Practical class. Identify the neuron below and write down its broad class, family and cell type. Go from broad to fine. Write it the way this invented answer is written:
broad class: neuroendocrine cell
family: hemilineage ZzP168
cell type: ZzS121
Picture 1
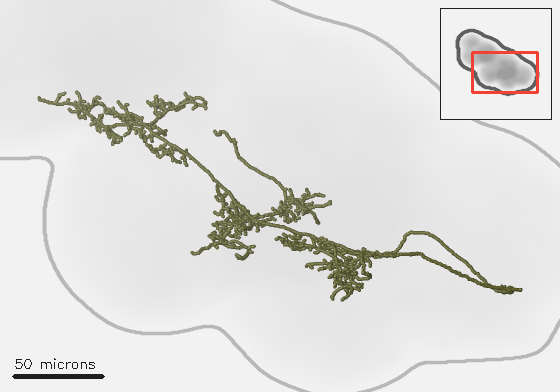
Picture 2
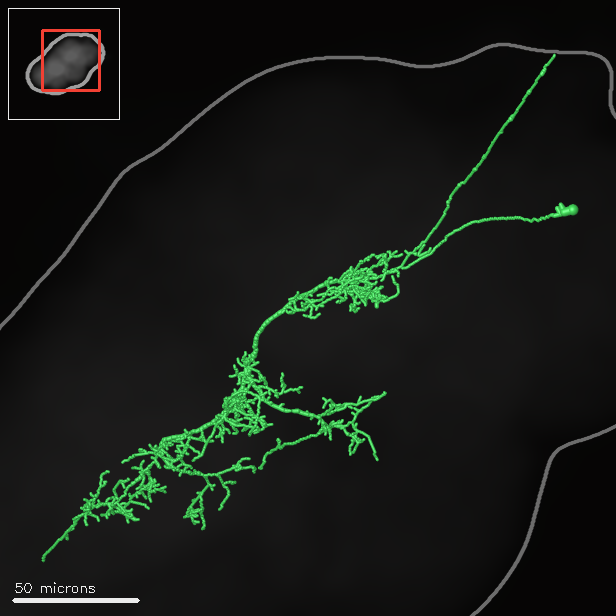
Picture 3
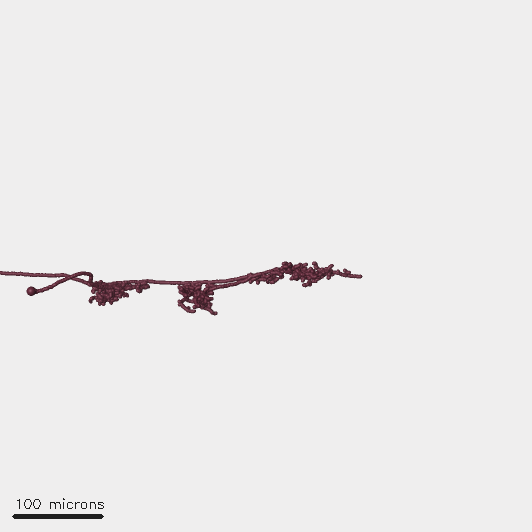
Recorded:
broad class: ascending neuron
family: hemilineage 08B
cell type: AN08B024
